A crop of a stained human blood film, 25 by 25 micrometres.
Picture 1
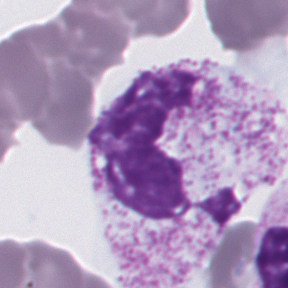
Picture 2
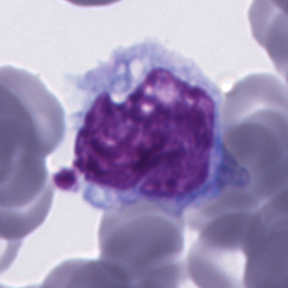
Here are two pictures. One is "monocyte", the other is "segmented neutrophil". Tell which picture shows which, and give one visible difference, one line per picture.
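Picture 1 is a segmented neutrophil. The cytoplasm is packed with many pinkish-red granules.
Picture 2 is a monocyte. No granules can be seen in the cytoplasm.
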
